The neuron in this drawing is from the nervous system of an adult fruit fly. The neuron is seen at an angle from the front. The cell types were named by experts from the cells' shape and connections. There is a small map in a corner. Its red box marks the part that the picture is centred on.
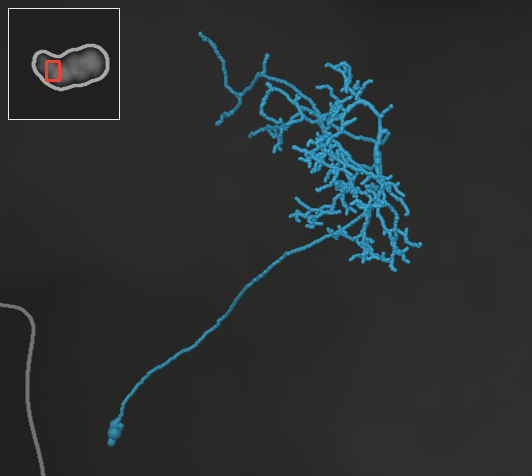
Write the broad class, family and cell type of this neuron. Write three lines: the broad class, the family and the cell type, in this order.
nerve-cord intrinsic neuron
hemilineage 12A
IN12A054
